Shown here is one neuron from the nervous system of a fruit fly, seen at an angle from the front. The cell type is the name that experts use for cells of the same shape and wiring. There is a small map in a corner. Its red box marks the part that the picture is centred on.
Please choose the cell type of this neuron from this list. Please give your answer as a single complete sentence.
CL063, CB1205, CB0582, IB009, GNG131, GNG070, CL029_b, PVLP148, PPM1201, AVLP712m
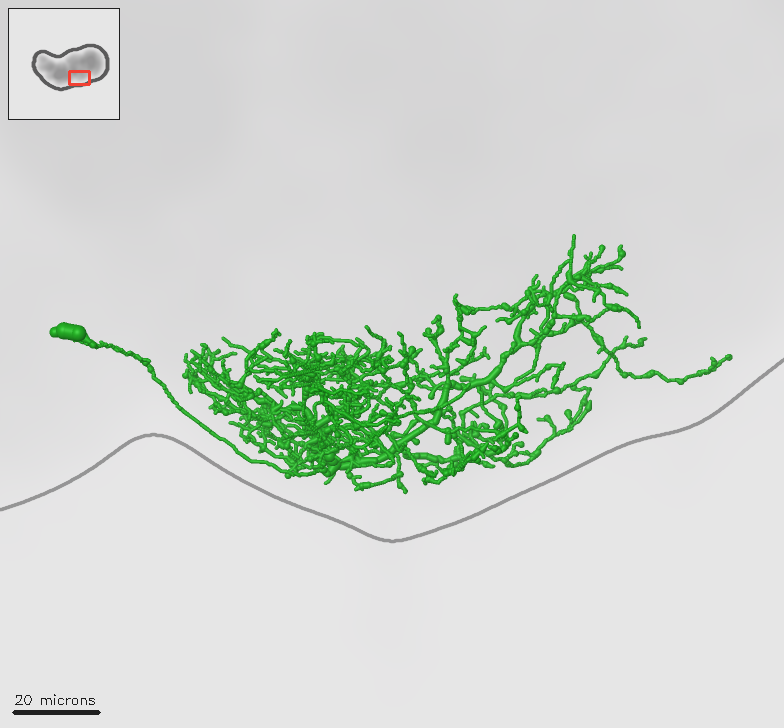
The neuron is categorized under cell type GNG131.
